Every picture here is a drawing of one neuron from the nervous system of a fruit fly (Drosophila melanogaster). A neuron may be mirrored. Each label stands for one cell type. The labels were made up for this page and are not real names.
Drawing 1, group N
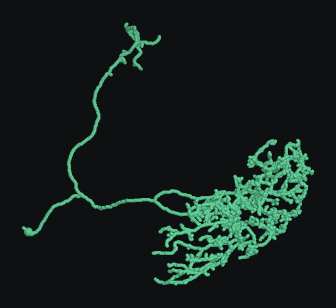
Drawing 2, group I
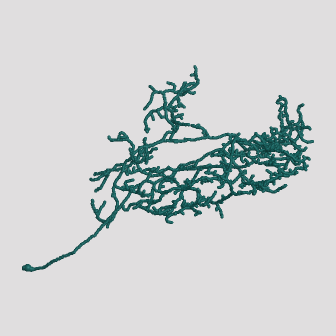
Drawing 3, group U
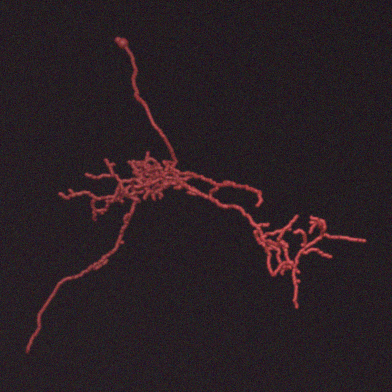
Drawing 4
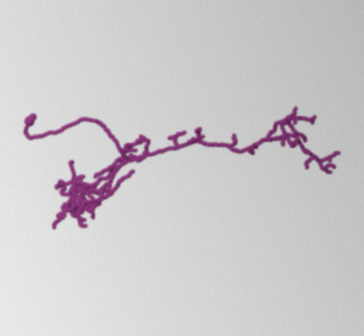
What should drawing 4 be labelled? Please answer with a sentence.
It belongs to group U.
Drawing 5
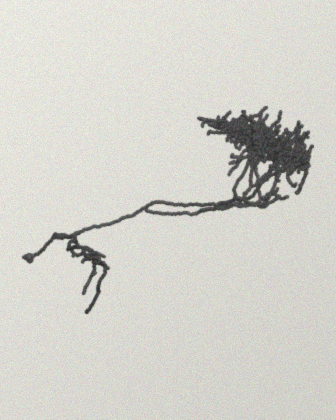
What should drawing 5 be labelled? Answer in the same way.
It belongs to group N.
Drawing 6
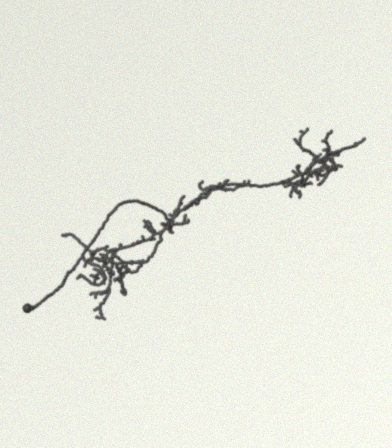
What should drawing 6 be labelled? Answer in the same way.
It belongs to group U.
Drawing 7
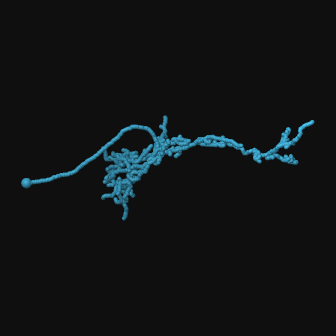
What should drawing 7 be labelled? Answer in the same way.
It belongs to group U.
